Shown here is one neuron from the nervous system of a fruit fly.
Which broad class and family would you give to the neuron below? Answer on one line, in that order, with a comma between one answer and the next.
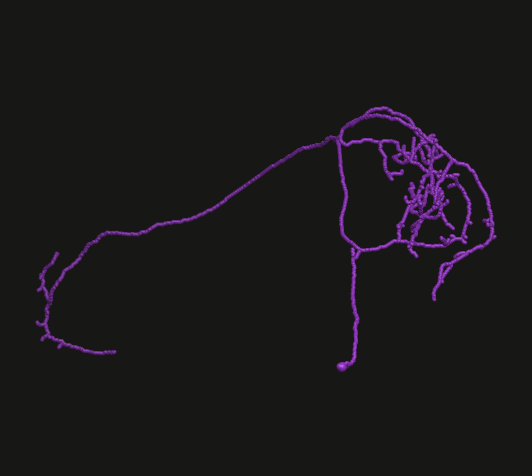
central-brain intrinsic neuron, hemilineage SMPpv2_dorsal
